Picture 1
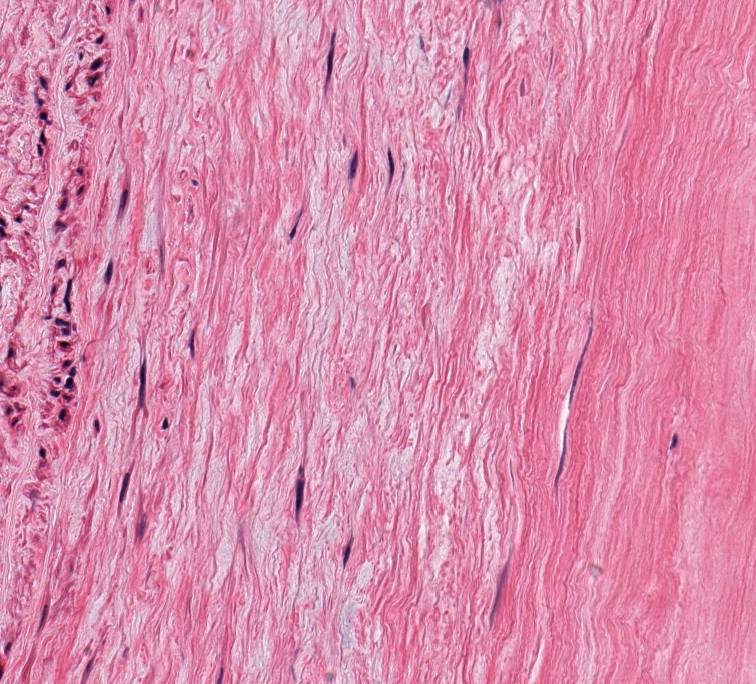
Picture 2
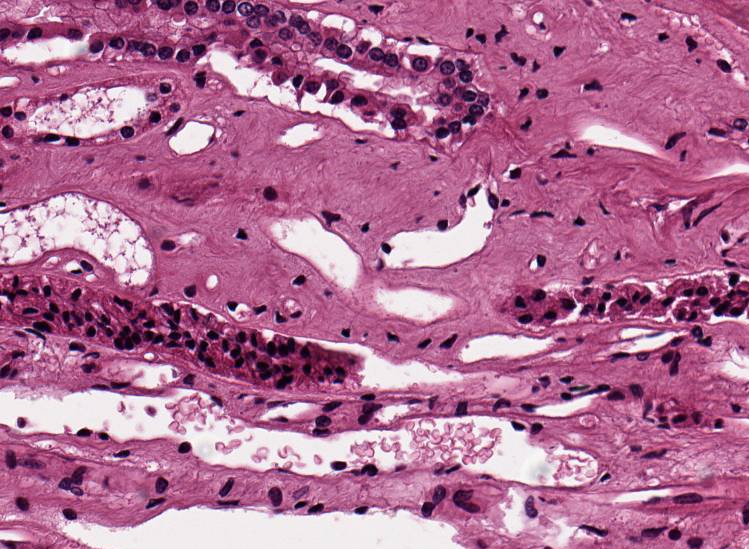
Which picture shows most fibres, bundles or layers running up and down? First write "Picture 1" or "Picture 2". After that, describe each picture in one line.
Picture 1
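In picture 1: The field consists of densely packed pink collagen fibres running roughly from top to bottom.
In picture 2: The elongated structures and spaces in the field run mostly horizontally from left to right.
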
